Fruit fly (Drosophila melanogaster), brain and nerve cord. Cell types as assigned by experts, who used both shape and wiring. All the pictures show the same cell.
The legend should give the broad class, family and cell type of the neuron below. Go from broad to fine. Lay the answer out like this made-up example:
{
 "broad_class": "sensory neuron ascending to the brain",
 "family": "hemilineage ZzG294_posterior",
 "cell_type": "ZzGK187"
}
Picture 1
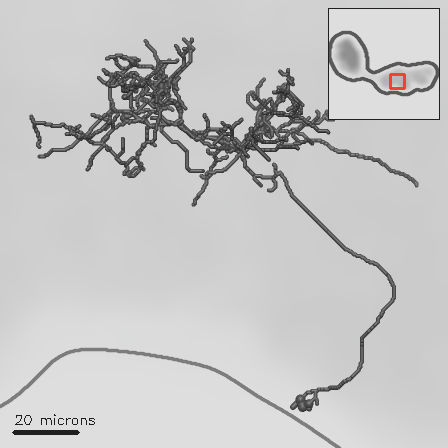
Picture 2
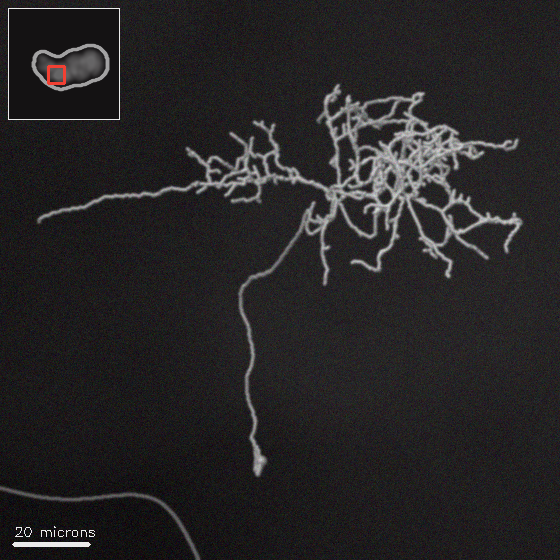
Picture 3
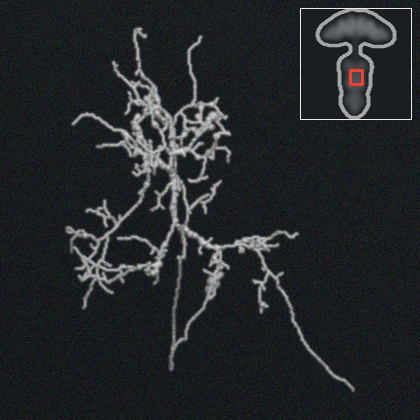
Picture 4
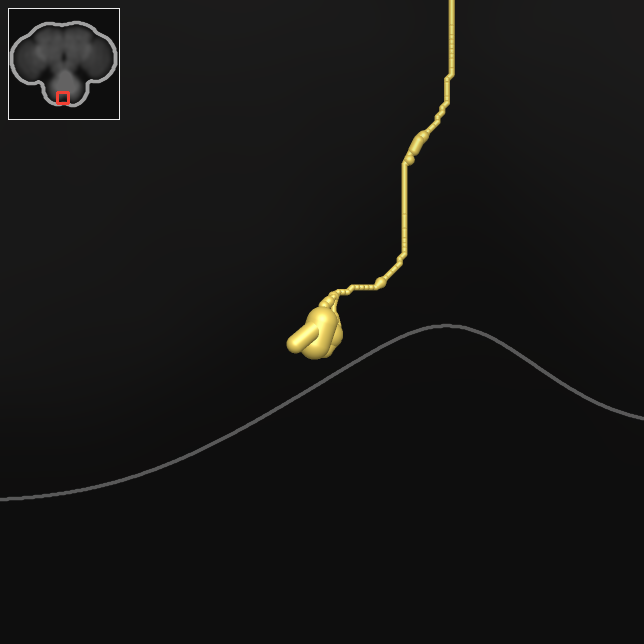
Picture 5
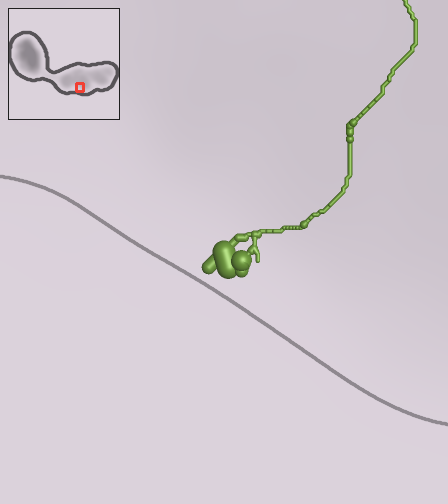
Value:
{
 "broad_class": "nerve-cord intrinsic neuron",
 "family": "hemilineage 00A",
 "cell_type": "IN00A062"
}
